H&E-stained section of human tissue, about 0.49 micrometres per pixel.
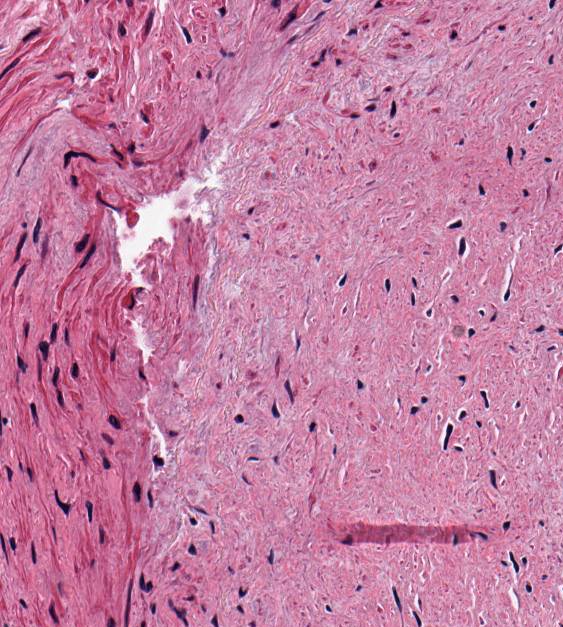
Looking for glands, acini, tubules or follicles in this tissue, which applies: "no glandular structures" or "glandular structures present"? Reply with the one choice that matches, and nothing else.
No glandular structures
